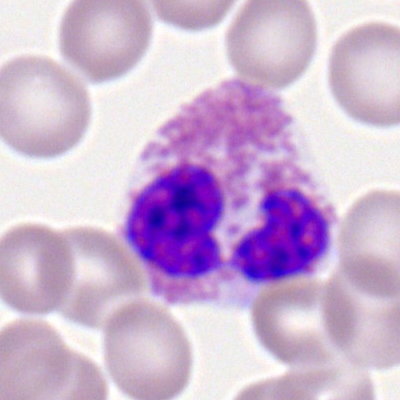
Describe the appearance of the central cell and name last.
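Looking closely, I see the nucleus split into two separate lobes, and they lie side by side in the lower half of the cell. Coarse pinkish-red granules crowd the cytoplasm, most of which sits above the nucleus. It is an eosinophil.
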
